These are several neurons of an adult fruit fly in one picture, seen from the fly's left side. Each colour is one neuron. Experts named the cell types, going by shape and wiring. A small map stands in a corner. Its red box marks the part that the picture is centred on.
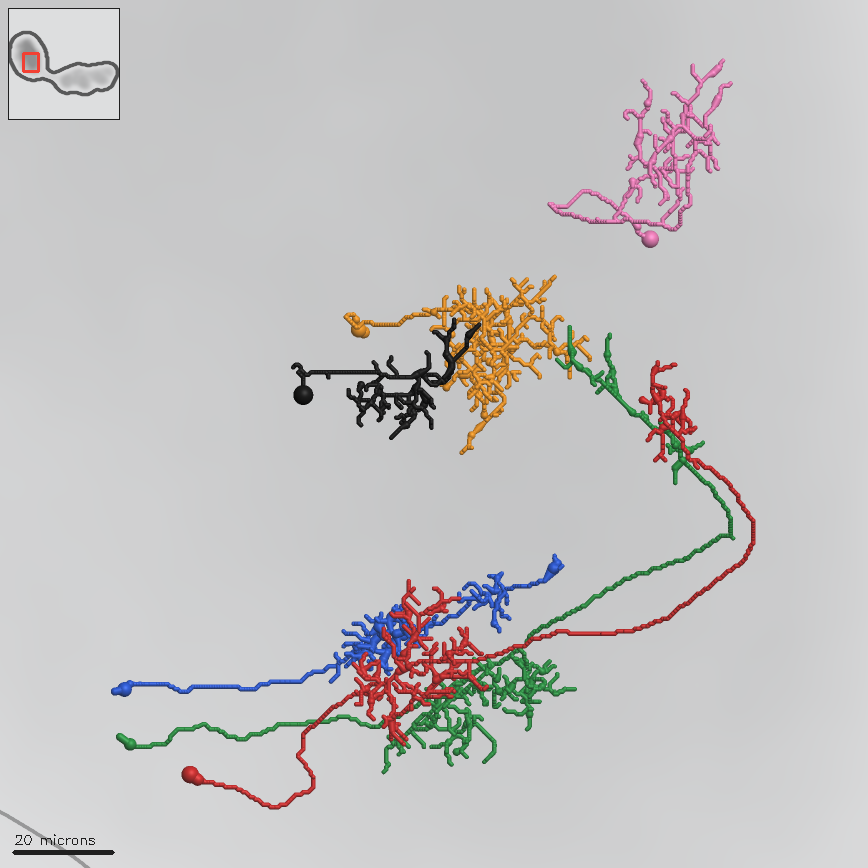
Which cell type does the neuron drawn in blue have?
Mi4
